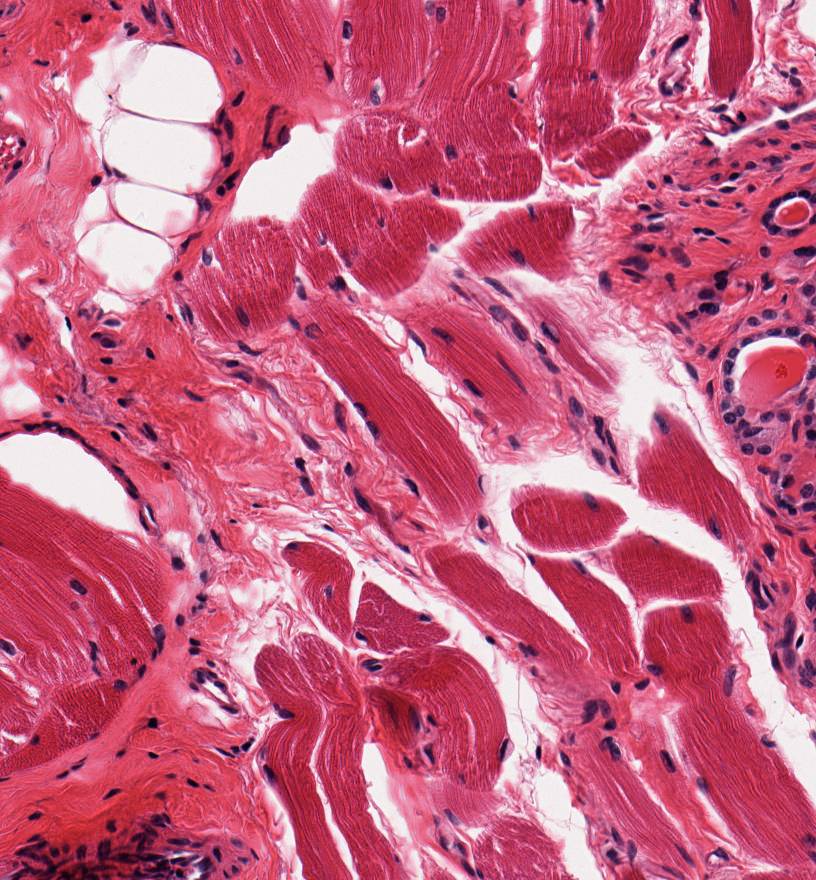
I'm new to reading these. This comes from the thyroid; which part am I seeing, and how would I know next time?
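Answer: skeletal muscle, whose fibres cross the centre diagonally from upper left to lower right. Their nuclei are dark, elongated and lie mostly at the fibre edges.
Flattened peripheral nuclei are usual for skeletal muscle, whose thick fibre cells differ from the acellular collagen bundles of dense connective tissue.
Empty-looking adipocytes cluster in the upper left corner; two small round vessels holding pink material lie near the right edge, in more cellular stroma.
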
